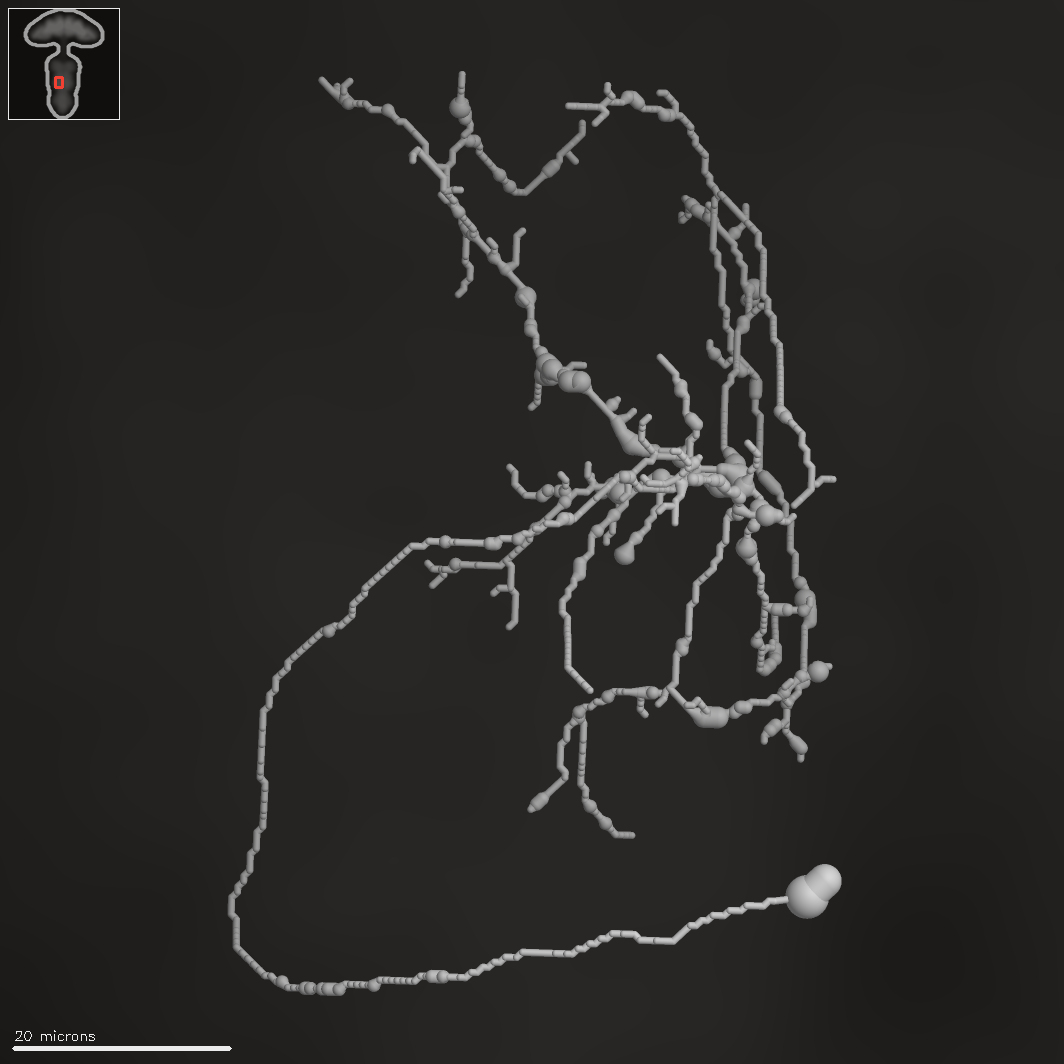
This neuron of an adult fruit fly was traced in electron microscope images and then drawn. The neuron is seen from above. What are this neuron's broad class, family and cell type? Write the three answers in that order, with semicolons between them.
nerve-cord intrinsic neuron; hemilineage 11B; IN11B022_d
